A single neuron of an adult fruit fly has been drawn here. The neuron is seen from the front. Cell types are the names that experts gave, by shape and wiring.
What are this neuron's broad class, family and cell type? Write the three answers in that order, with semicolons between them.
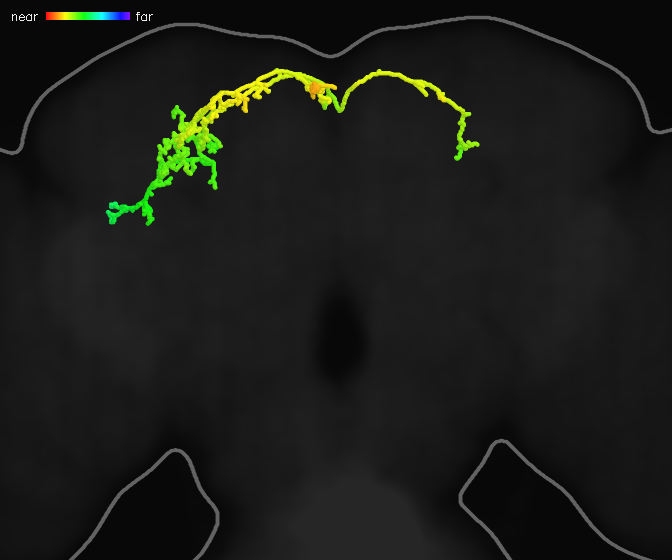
central-brain intrinsic neuron; hemilineage SMPad1; SIP112m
